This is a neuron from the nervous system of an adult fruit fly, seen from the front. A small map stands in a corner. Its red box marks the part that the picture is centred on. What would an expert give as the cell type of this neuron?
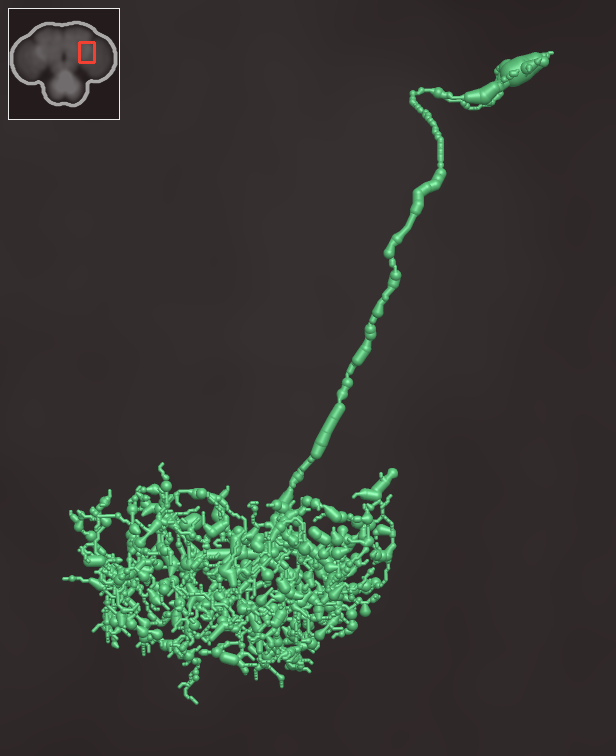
AVLP419_a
